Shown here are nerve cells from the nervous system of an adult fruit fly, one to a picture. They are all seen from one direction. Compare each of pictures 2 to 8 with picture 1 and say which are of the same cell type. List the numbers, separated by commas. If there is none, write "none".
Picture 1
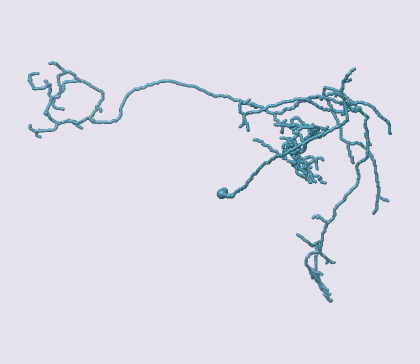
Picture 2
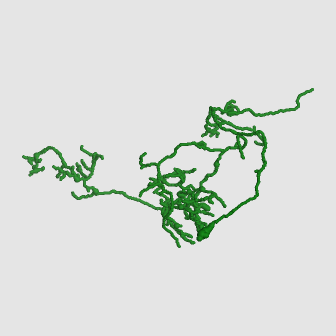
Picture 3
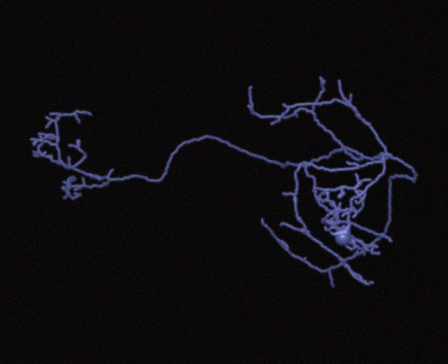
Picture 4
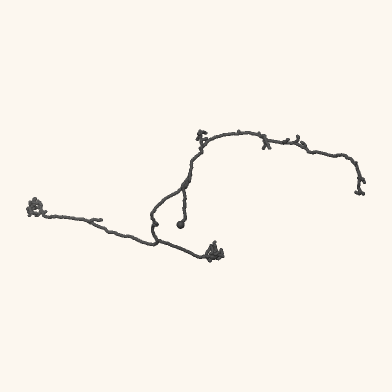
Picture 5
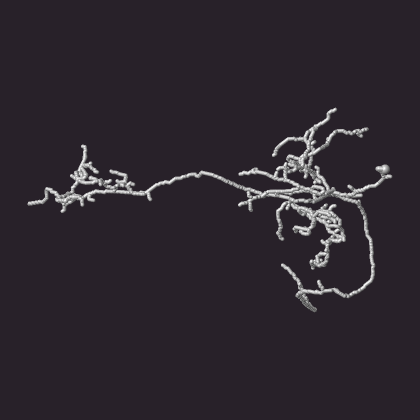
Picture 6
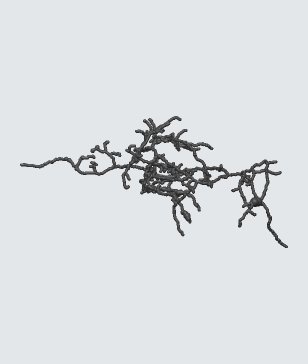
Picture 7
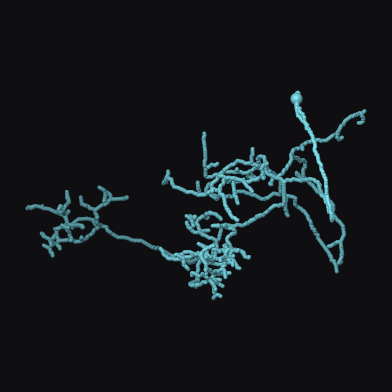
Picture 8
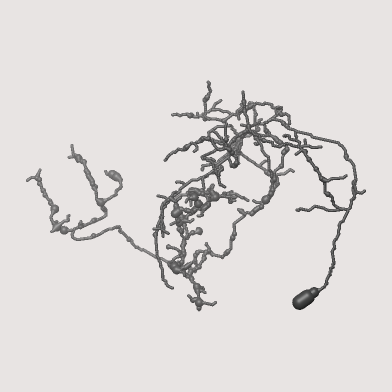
3, 5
